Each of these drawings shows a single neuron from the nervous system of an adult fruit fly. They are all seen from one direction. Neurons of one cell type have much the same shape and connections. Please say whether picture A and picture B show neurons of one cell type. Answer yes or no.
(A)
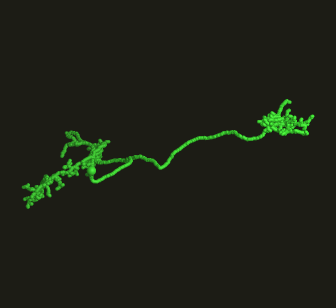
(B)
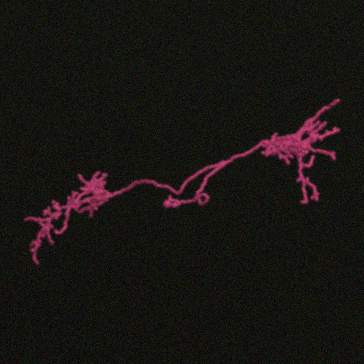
yes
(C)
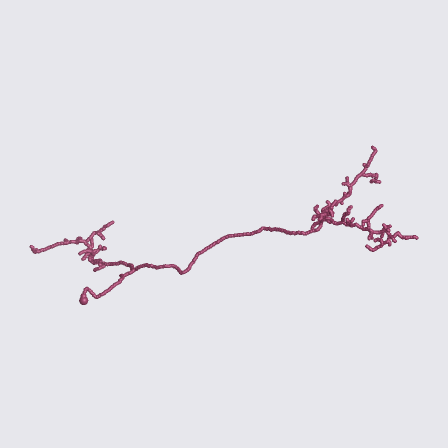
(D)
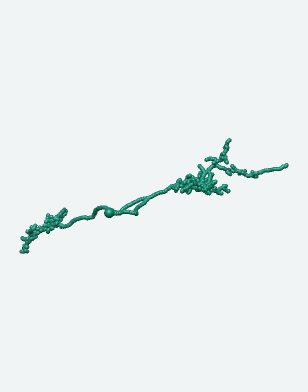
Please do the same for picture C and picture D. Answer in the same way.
no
